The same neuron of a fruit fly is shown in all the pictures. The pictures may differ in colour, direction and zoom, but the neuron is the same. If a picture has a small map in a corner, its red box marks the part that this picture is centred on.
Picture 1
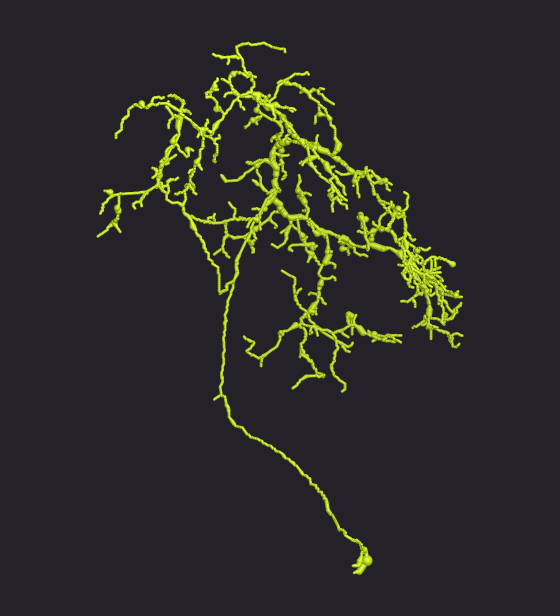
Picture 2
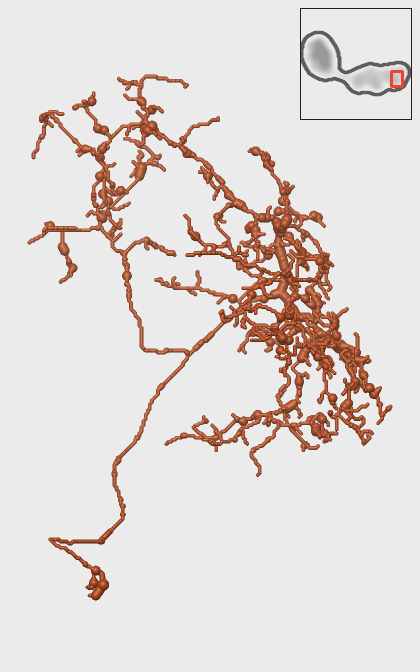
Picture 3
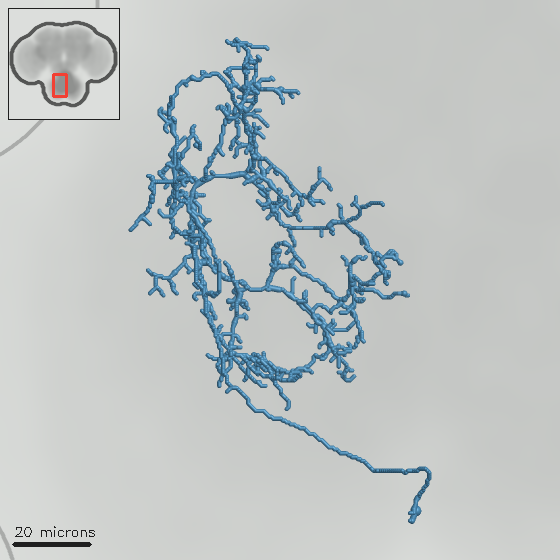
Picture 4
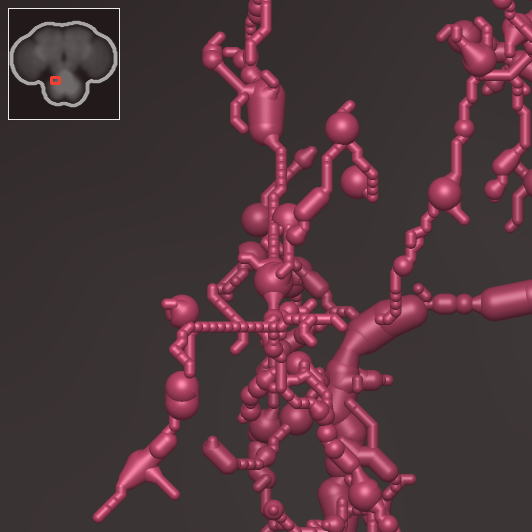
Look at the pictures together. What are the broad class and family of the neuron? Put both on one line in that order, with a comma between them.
nerve-cord intrinsic neuron, hemilineage 13B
